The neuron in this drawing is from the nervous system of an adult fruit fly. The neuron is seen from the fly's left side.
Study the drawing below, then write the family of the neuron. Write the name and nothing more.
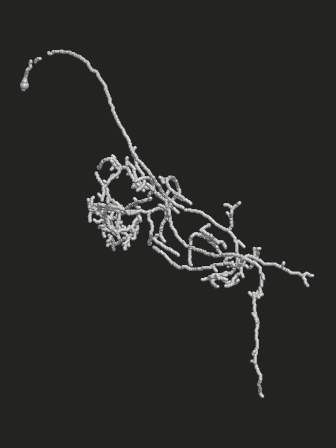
hemilineage AOTUv1_ventral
